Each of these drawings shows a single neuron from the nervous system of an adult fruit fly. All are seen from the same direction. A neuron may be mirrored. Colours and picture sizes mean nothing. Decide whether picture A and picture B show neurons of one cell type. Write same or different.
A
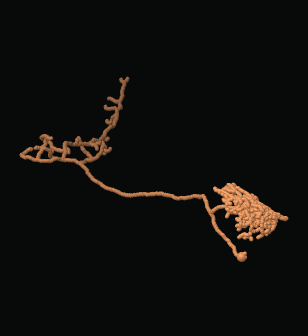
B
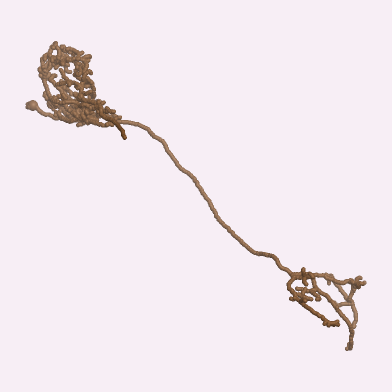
different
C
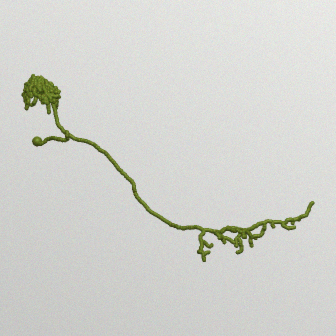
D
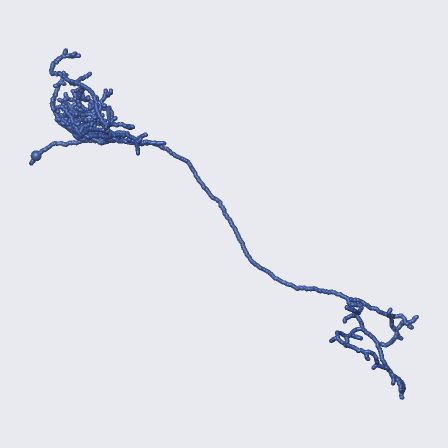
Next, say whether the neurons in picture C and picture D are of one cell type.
different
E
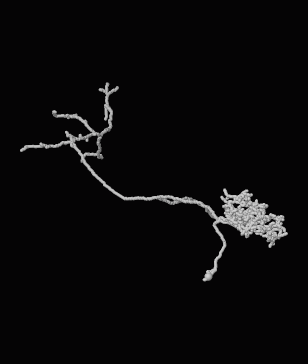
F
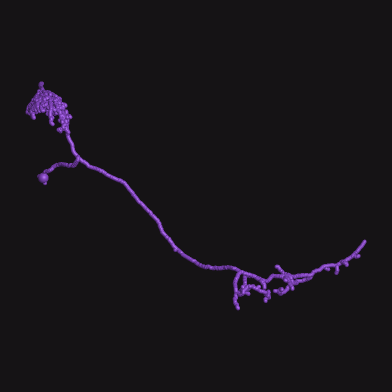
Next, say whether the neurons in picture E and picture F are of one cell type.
different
